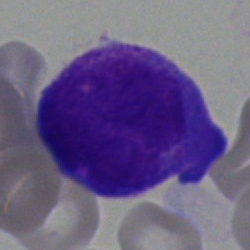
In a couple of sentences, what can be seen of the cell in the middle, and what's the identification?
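The outline of the cell is roughly round. A blunt, rounded bulge projects from its lower right edge. The nucleus occupies almost the whole cell, leaving only a scant rim of cytoplasm. No distinct granules are seen. The cell is a blast.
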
